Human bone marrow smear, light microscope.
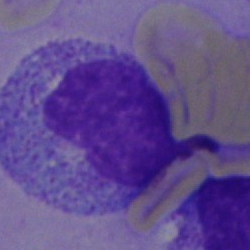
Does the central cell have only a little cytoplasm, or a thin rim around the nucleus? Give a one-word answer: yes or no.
No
